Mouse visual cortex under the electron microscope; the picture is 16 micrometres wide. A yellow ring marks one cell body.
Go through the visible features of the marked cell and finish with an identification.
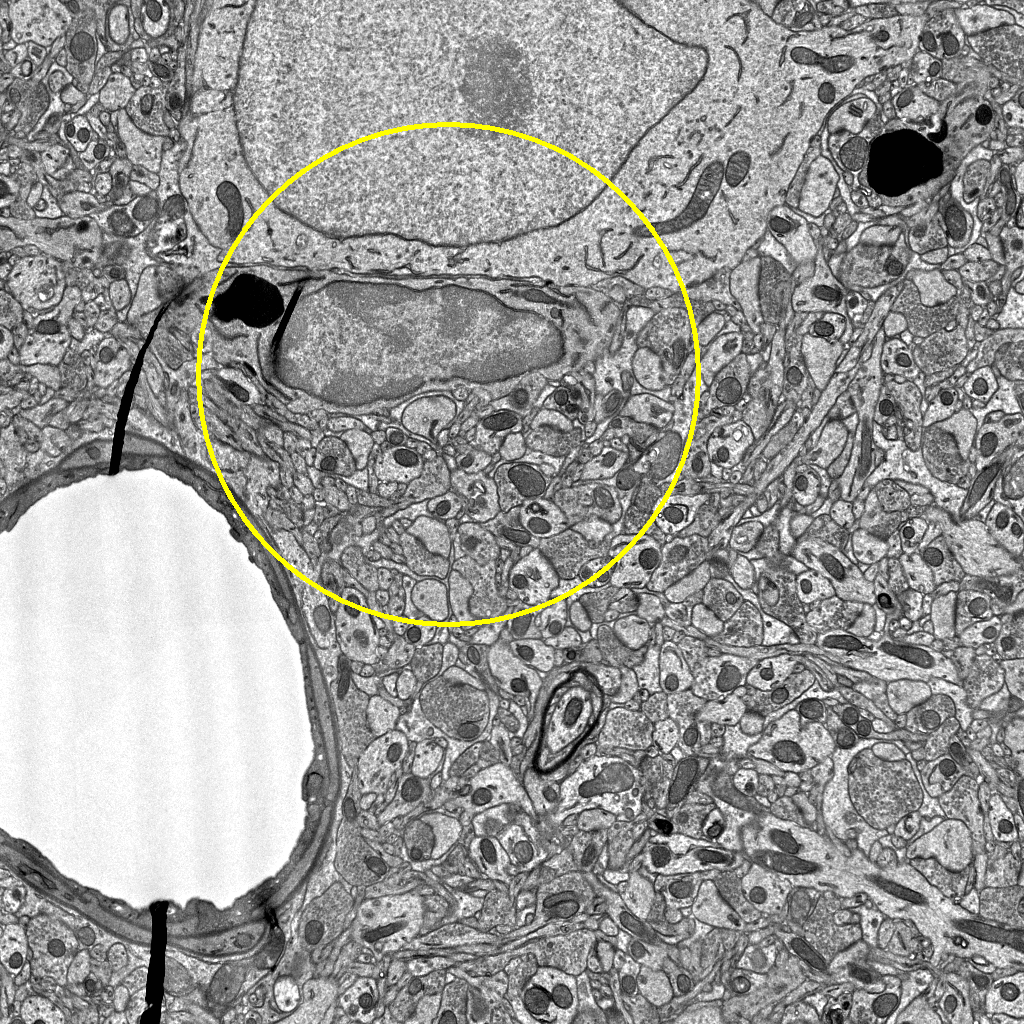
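Here the nucleus is an elongated oval, long axis horizontal, outline smooth without deep indentations. A very dense black body sits at its left end. Directly above, pressed close against it, is a large cell body with a paler nucleus. It's a microglial cell.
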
